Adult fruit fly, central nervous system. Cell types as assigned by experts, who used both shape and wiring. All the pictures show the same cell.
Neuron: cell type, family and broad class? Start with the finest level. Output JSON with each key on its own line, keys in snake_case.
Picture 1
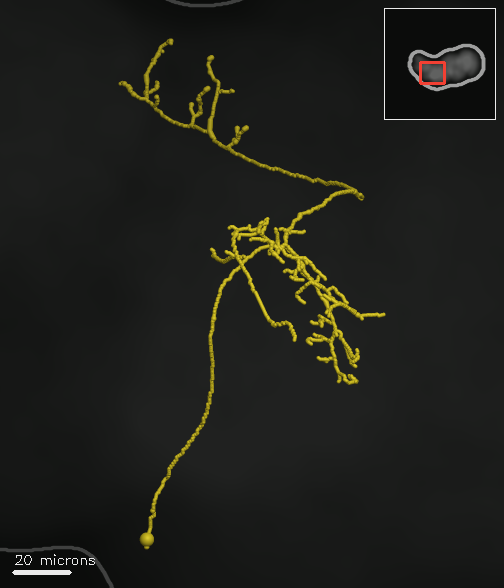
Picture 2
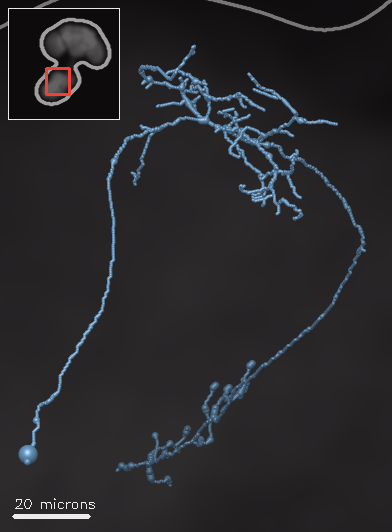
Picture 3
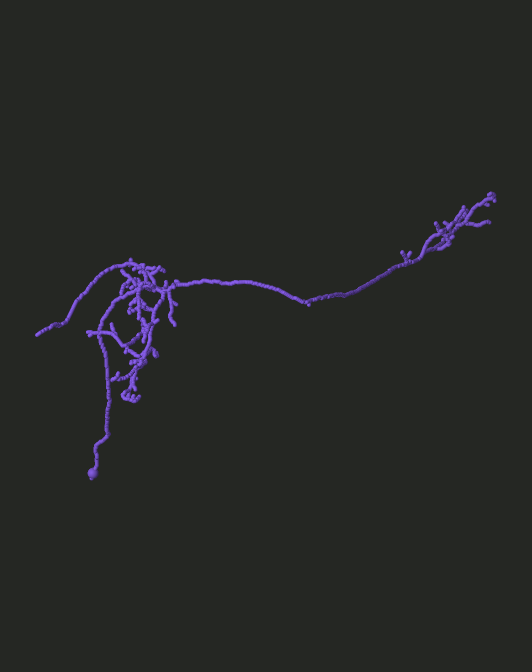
{
 "cell_type": "IN06A082",
 "family": "hemilineage 06A",
 "broad_class": "nerve-cord intrinsic neuron"
}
